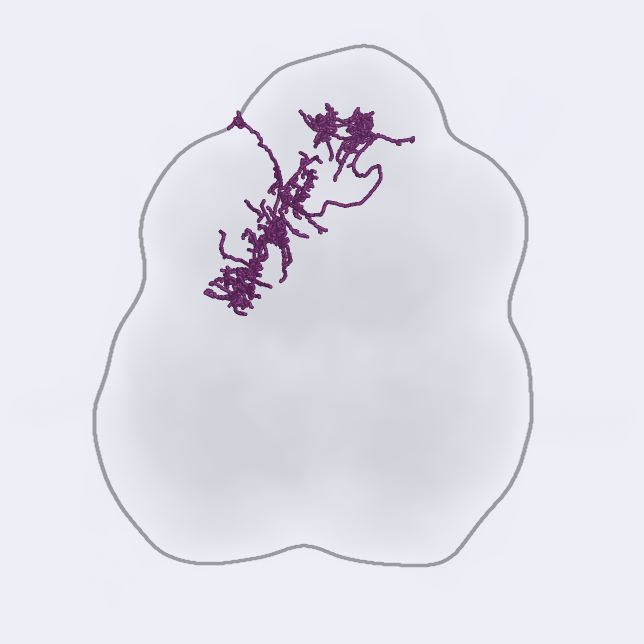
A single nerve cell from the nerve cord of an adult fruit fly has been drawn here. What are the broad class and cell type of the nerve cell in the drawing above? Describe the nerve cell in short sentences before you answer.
In this view it is about as wide as it is tall. This is a nerve-cord intrinsic neuron. It is of cell type INXXX220.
